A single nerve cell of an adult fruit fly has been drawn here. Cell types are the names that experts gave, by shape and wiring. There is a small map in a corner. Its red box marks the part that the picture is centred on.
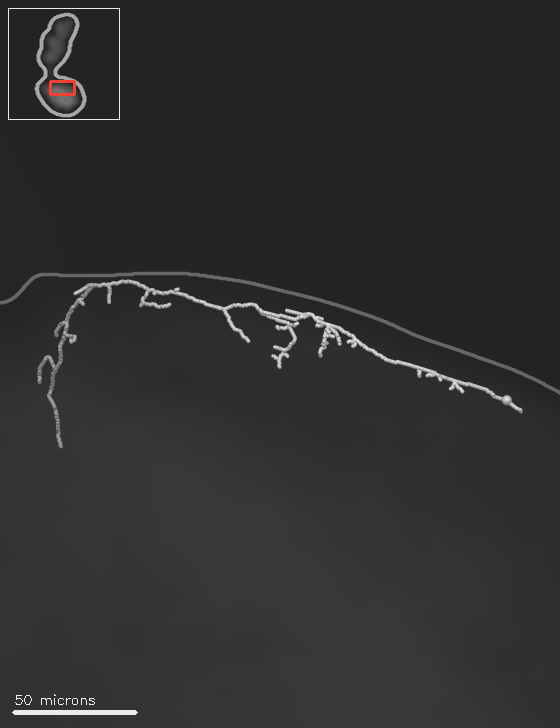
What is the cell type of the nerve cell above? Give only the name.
Cm10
